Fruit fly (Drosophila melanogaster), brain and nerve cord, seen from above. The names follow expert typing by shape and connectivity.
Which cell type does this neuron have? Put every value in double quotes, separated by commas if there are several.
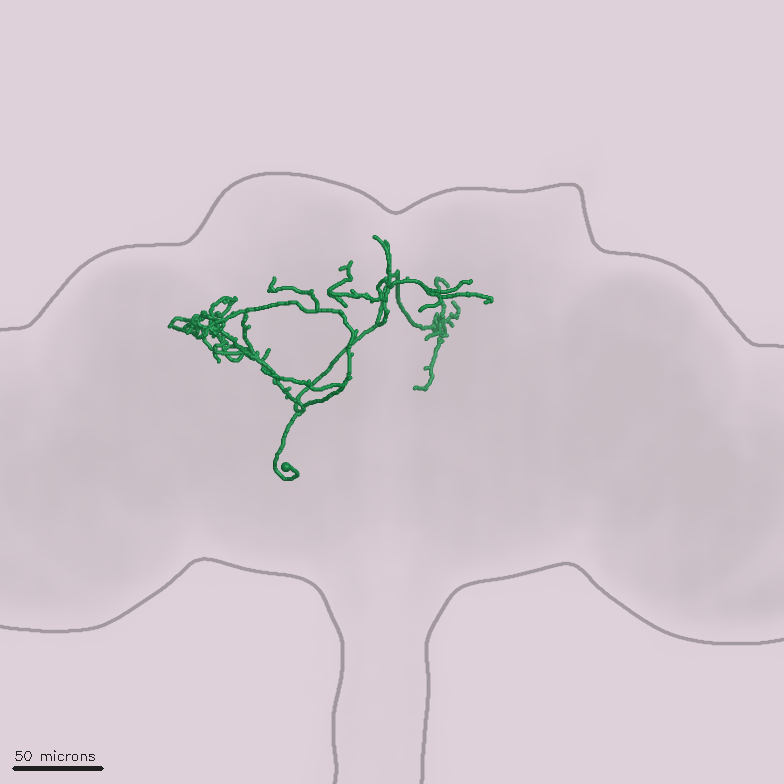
"SMP716m"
